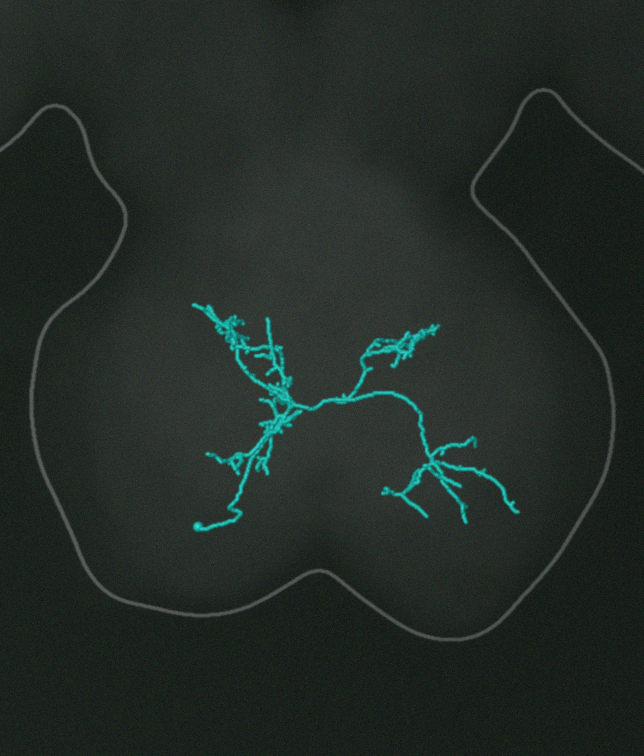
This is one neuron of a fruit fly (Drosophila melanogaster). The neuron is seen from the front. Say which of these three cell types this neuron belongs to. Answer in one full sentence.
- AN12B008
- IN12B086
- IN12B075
This neuron has been assigned cell type IN12B086.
